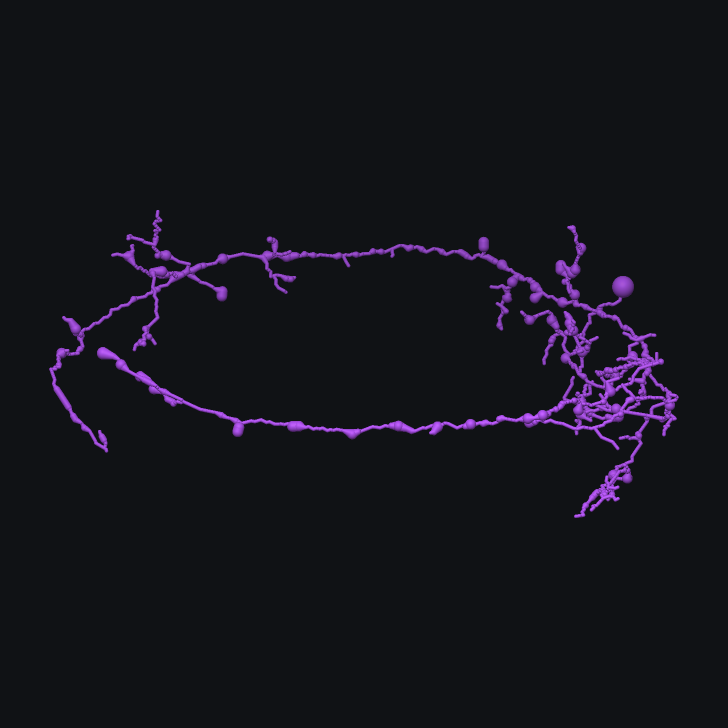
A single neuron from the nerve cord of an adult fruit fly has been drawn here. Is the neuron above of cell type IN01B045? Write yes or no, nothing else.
yes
